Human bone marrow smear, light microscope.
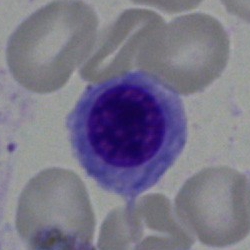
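Erythroblast, central cell, stained human bone marrow smear. Outline roughly round, edge slightly uneven. Cytoplasm blue, forming a rim on all sides of the nucleus. Chromatin dark purple and clumped, with paler spots between the clumps.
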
